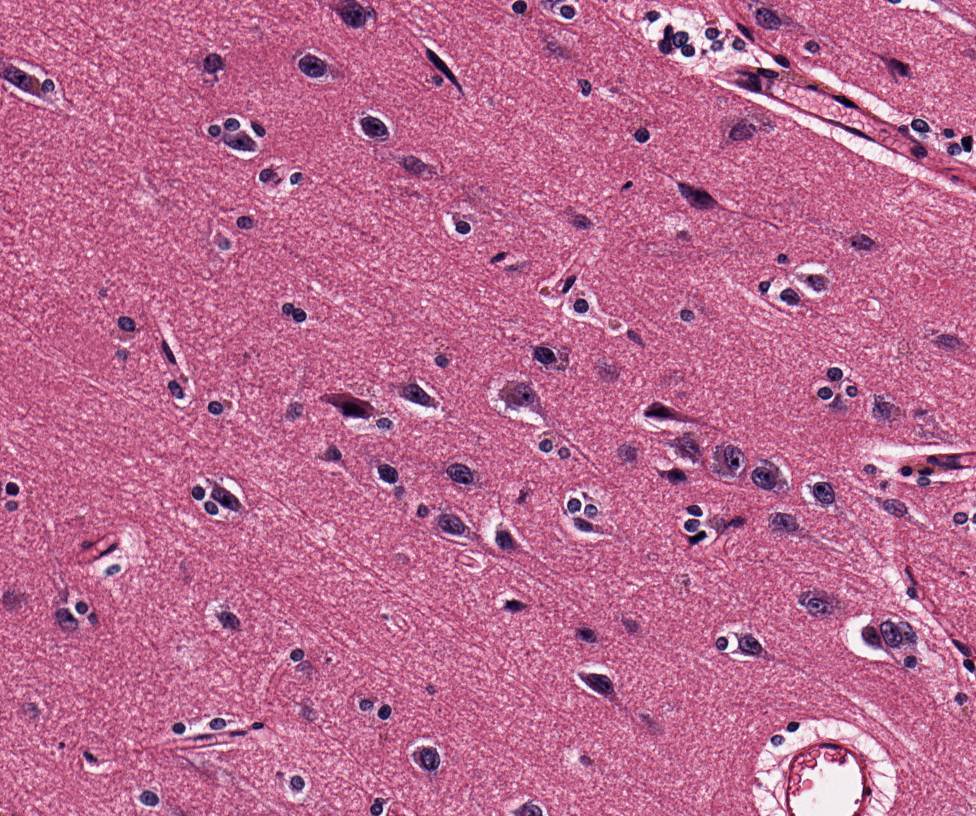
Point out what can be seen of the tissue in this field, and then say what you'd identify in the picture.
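Finely fibrillary pink neuropil, no epithelium or glands. Cells lie singly or in small clusters, evenly scattered rather than in sheets. Small round dark glial nuclei, often two to four, cluster beside neuronal bodies. Lower right, a small open vessel in a clear ring. Cerebral cortex.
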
